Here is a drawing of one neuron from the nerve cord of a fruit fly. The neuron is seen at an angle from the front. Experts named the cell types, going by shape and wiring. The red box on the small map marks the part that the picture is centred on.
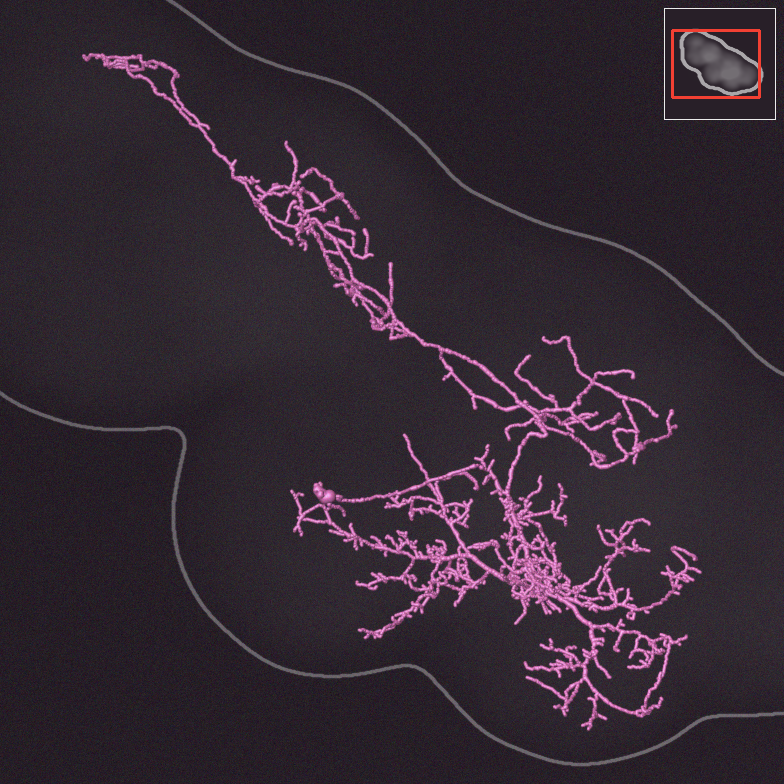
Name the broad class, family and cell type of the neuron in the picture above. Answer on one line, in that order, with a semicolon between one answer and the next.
nerve-cord intrinsic neuron; hemilineage 18B; IN18B017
